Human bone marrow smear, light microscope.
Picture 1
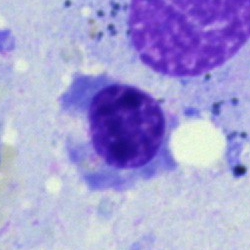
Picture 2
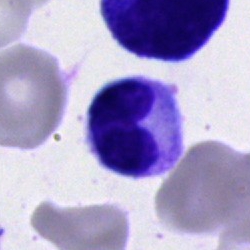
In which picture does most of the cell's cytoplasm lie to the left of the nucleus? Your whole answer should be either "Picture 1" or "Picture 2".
Picture 1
